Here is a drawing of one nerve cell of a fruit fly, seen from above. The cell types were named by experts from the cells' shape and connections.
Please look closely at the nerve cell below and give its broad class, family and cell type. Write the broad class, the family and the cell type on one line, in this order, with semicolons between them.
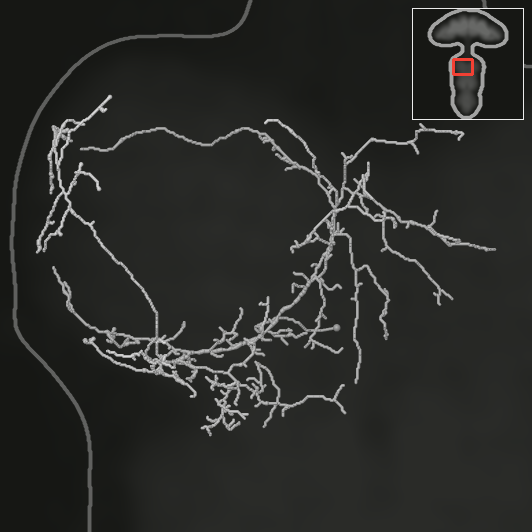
nerve-cord intrinsic neuron; hemilineage 04B; IN04B073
